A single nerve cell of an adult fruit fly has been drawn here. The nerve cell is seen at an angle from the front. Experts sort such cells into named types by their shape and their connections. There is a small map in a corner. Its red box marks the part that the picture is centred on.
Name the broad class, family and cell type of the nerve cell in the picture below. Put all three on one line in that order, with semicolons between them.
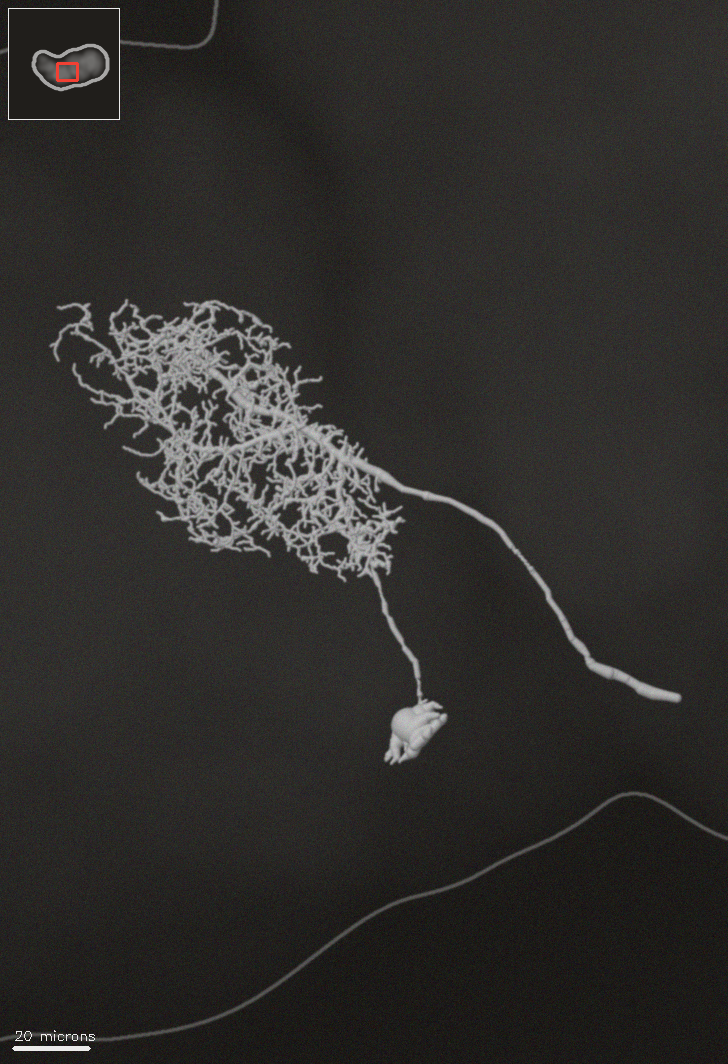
motor neuron of the nerve cord; hemilineage 16B; MNnm03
